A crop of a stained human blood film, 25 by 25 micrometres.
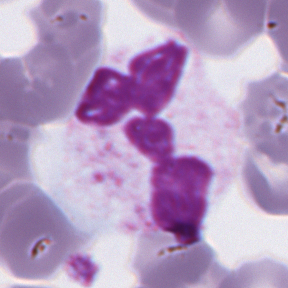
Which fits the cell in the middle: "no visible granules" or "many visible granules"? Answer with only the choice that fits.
Many visible granules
